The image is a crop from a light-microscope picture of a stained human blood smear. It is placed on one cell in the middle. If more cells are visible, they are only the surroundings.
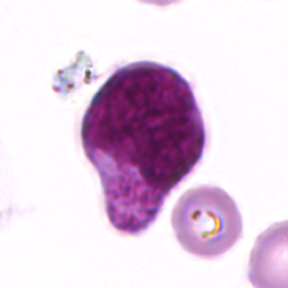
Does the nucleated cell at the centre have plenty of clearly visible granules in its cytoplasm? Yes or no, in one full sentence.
Yes, this cell has a cytoplasm with many visible granules.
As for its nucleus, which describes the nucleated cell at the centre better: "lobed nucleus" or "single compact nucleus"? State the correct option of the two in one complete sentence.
The nucleus of this cell is one compact round, oval or kidney-shaped mass.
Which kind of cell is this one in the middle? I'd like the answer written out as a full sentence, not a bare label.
The cell that lies at the centre of the crop is an atypical promyelocyte.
